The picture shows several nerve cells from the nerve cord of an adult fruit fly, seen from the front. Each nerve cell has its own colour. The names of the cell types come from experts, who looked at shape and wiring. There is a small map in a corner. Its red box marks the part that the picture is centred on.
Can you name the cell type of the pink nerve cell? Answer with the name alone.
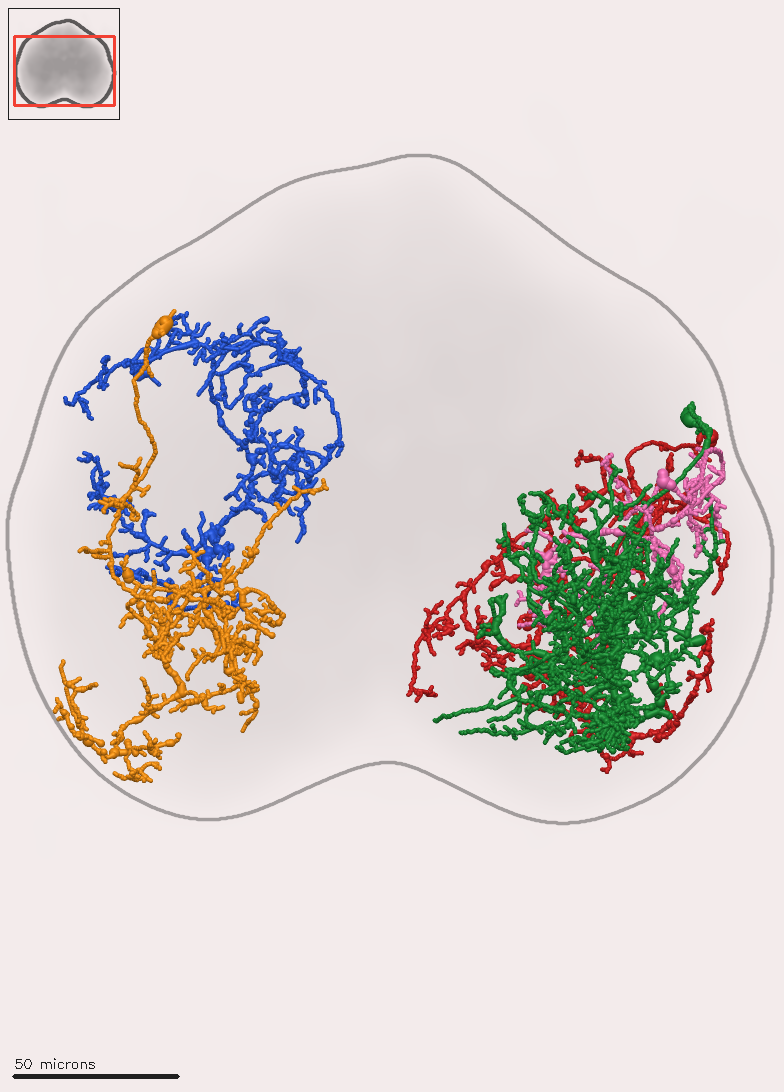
IN19A096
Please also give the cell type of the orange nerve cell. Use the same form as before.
IN19A059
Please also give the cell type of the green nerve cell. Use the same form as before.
IN19A030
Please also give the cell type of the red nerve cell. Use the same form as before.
IN19A048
